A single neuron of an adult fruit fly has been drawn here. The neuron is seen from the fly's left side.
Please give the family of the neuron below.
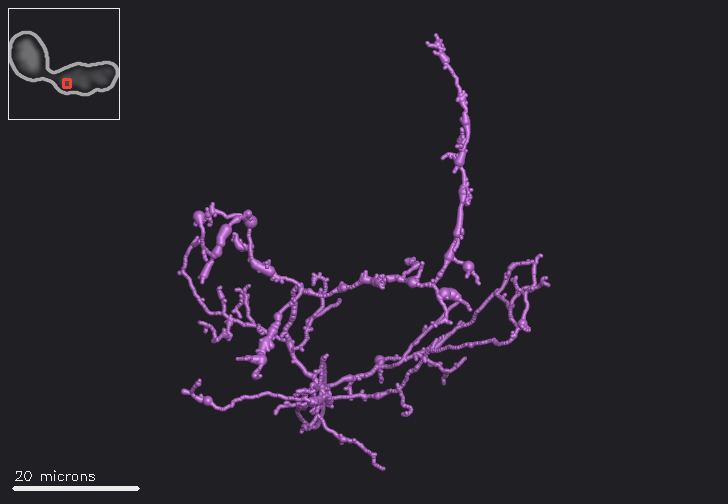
hemilineage 13B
